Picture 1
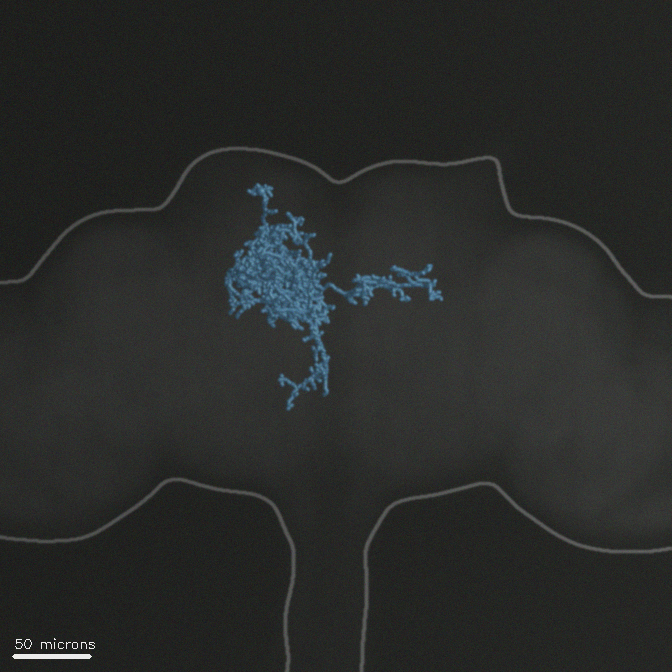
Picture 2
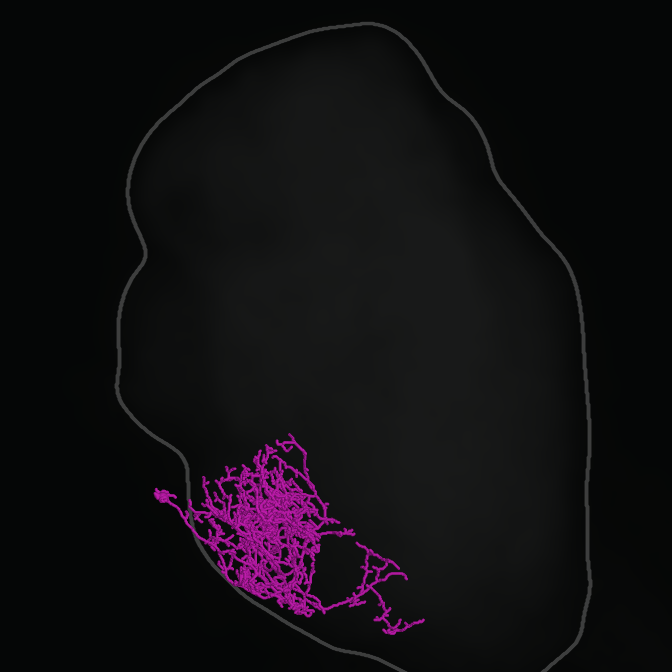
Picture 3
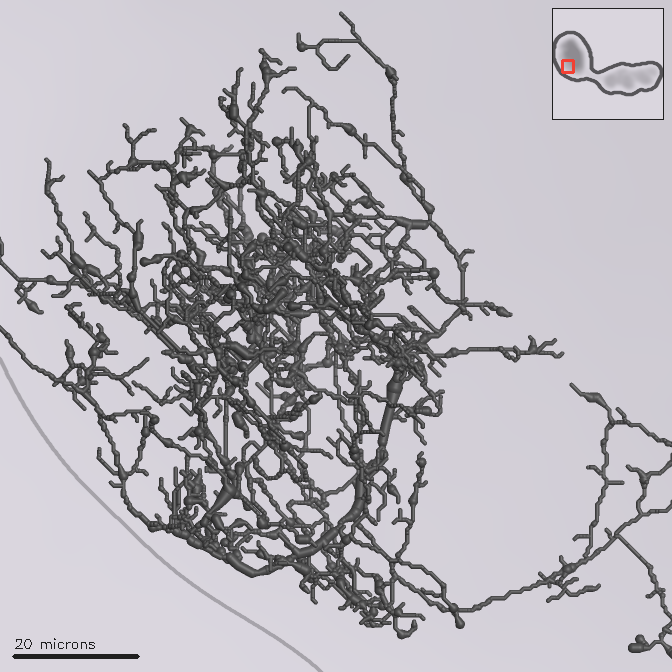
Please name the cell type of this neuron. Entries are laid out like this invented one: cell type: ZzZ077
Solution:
cell type: GNG510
